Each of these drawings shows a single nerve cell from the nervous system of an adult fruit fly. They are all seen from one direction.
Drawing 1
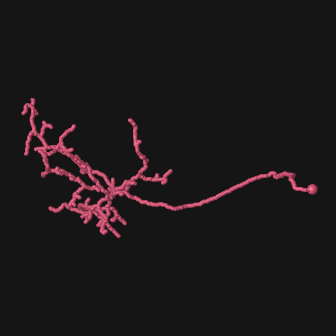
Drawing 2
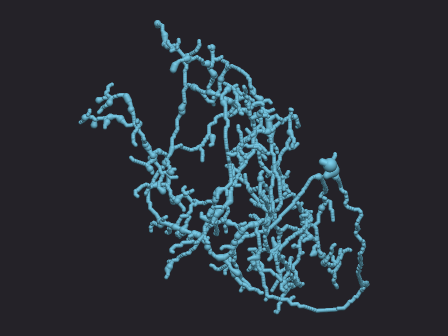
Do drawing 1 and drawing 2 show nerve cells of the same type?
no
